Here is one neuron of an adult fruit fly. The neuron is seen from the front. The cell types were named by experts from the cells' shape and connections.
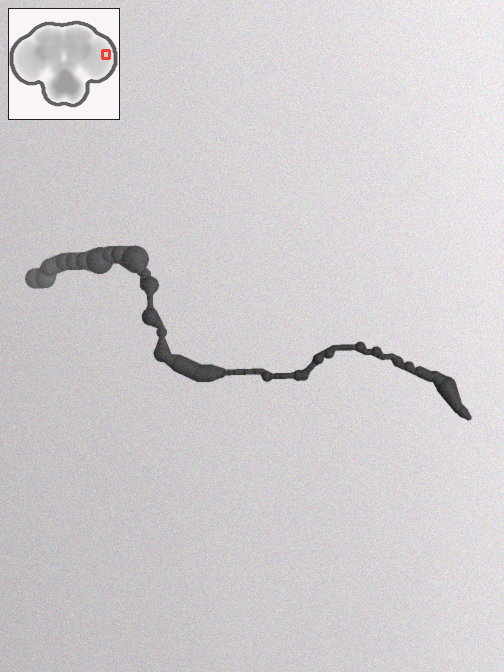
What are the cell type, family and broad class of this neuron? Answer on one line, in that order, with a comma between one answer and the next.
R8p, class visual, photoreceptor or other optic-lobe sensory neuron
